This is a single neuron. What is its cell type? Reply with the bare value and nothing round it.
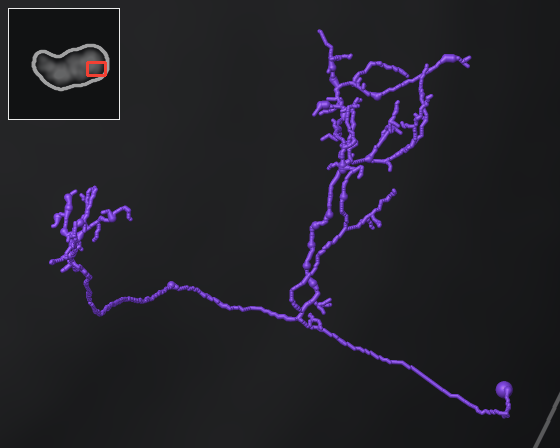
Tm33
